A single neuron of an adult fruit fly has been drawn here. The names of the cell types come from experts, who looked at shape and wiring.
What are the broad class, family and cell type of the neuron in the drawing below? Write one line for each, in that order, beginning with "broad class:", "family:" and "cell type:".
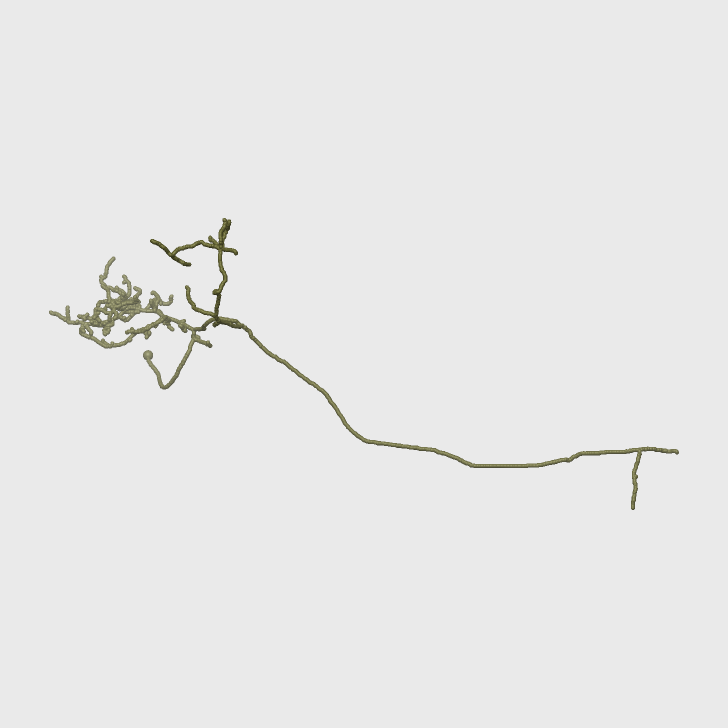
broad class: descending neuron
family: hemilineage LB7
cell type: DNg09_a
